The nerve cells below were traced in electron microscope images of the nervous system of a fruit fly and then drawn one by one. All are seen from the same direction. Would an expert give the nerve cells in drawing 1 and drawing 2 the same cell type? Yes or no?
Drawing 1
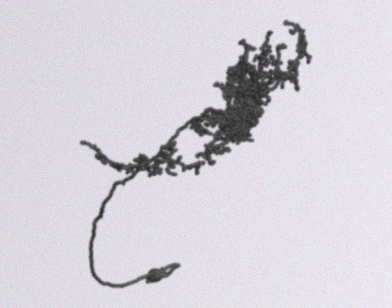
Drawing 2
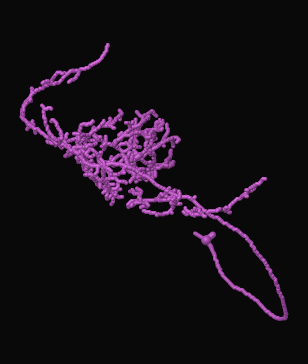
yes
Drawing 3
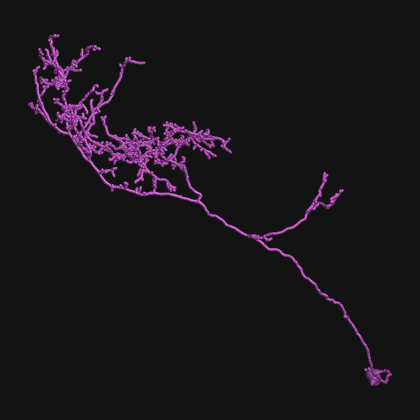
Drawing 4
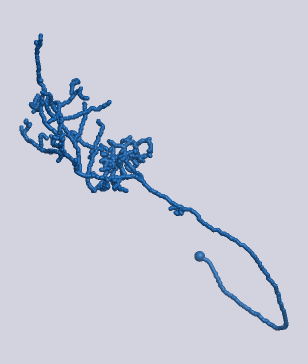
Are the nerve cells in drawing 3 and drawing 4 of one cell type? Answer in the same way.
yes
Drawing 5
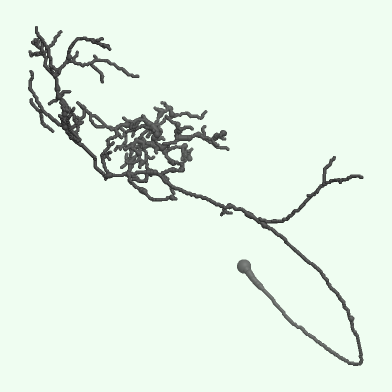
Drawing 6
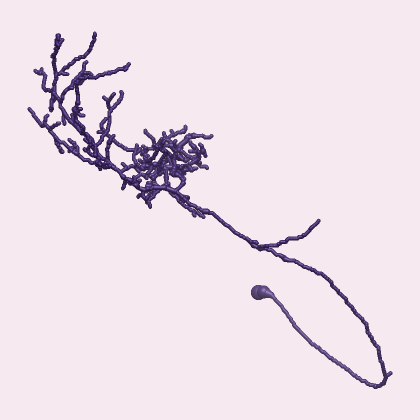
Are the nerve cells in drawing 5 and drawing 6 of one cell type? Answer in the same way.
yes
